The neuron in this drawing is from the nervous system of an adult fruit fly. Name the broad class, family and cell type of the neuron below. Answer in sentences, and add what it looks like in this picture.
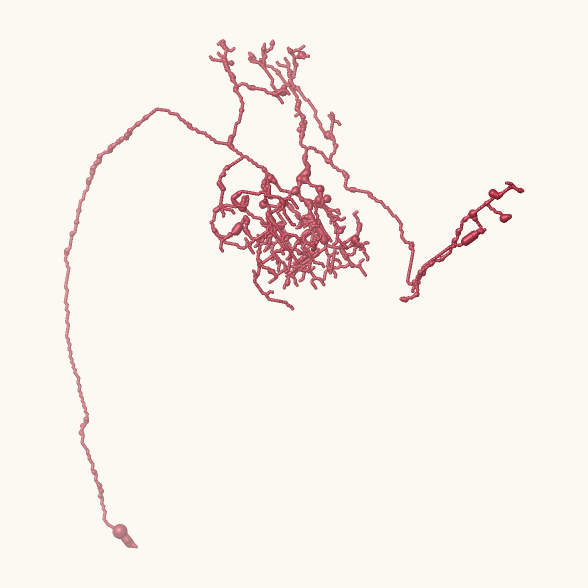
This is a central-brain intrinsic neuron. The name of its family is class CX. It is of cell type FC2C. The cell body can be seen at the lower left of the picture. The picture shows dozens of branch ends.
